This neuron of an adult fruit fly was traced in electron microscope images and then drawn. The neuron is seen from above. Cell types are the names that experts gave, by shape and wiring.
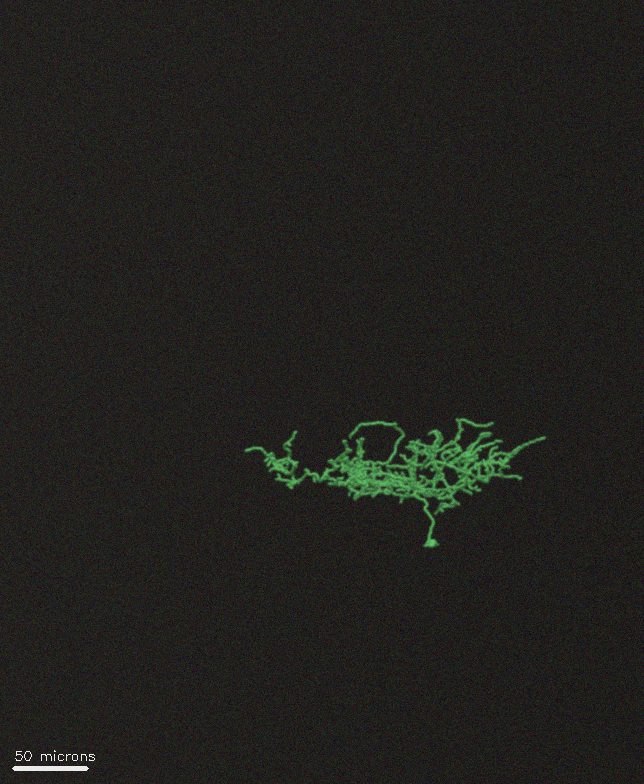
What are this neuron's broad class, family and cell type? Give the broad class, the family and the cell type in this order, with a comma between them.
central-brain intrinsic neuron, hemilineage PSp3, IB051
